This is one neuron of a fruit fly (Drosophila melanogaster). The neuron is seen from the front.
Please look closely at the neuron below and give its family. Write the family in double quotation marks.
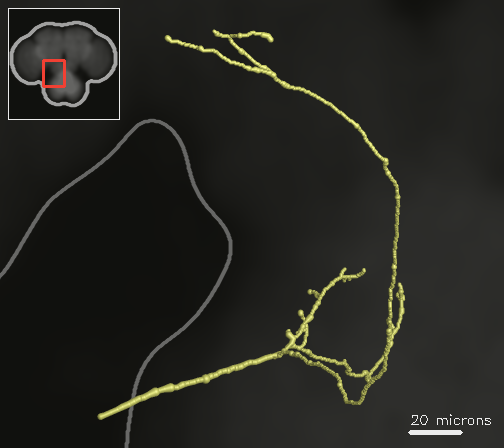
"class mechanosensory proprioceptive"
